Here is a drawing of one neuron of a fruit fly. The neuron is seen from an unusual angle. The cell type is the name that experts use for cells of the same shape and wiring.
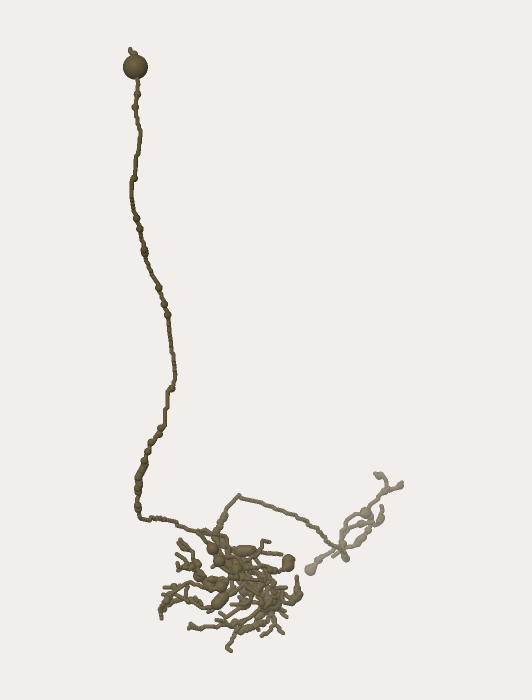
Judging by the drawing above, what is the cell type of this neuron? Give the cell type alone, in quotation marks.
"FC1A"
